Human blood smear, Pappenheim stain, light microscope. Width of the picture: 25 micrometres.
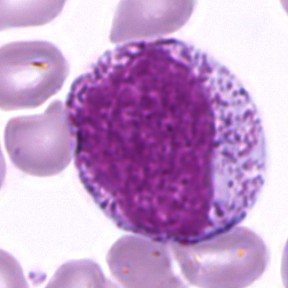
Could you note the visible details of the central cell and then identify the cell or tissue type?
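Let's begin with the outline: it is smooth and rounded, just slightly oval. Now look at the nucleus, which fills most of the cell and sits off-centre toward the left. Between the granules, the cytoplasm is a pale greyish-lilac. Scattered all through that cytoplasm are many small dark purple granules. This cell is a myelocyte.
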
